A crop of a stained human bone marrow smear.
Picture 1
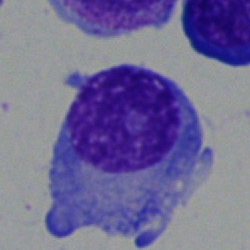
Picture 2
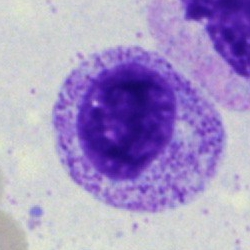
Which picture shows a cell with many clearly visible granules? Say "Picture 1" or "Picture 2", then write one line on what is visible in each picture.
Picture 2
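In picture 1: No distinct granules are seen in the cytoplasm.
In picture 2: Many coarse purple granules are scattered throughout the cytoplasm.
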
